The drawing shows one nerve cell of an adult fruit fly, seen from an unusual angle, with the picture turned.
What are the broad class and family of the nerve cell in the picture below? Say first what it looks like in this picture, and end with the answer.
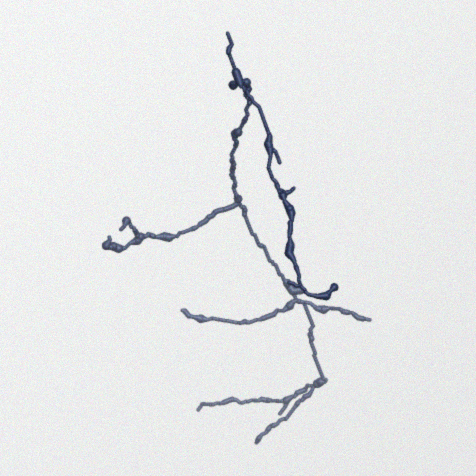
The drawing shows no cell body. It has a dozen or fewer branch ends. This is a sensory neuron entering the nerve cord. Its family is called class mechanosensory tactile.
